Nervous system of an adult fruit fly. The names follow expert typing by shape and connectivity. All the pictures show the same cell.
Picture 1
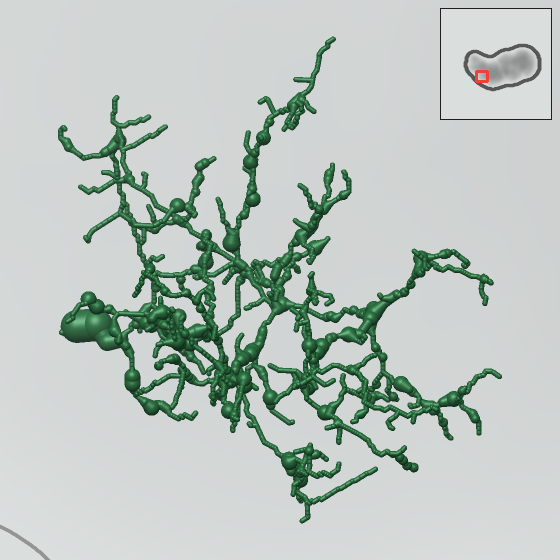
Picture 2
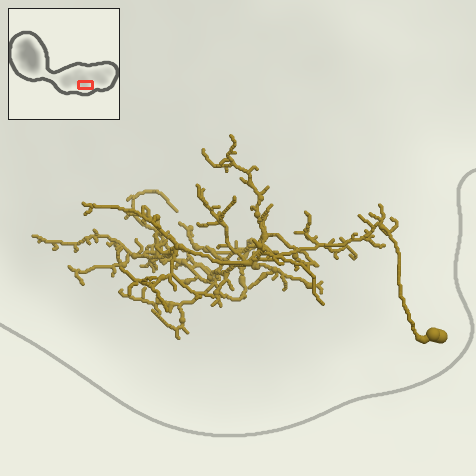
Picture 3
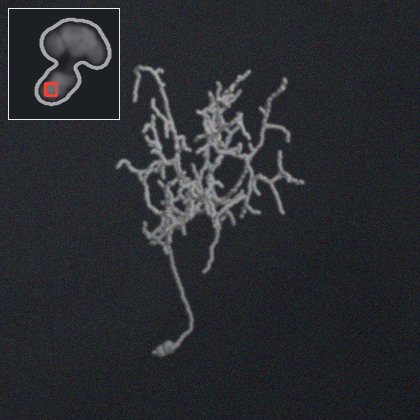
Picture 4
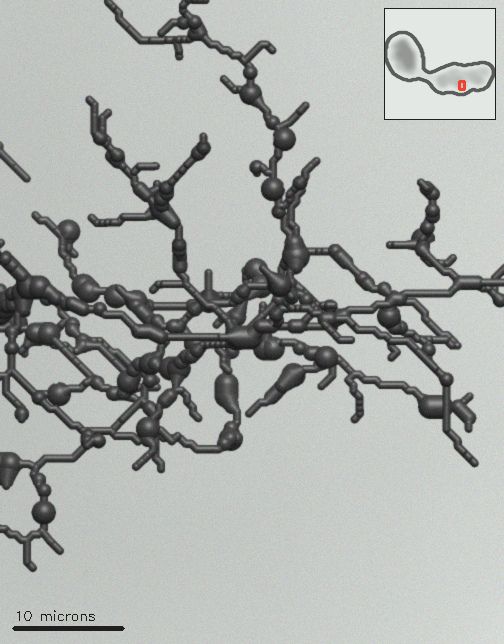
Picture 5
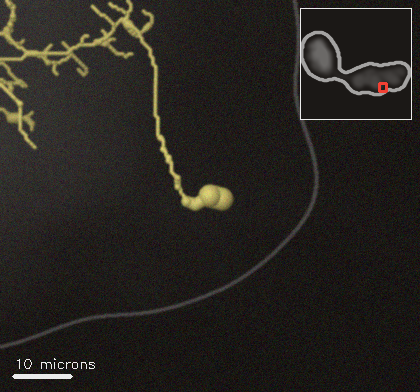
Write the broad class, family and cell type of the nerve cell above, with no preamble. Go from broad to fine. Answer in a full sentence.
A nerve-cord intrinsic neuron of hemilineage 20A.22A, type IN20A.22A058.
